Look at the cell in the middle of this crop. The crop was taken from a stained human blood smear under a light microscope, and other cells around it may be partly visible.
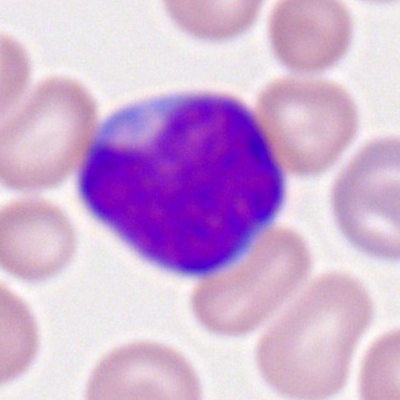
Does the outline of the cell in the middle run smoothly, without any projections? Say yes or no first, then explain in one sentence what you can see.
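Yes. The cell outline is smooth, with no surface projections.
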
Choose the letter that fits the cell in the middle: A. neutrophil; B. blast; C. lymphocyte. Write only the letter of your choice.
B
